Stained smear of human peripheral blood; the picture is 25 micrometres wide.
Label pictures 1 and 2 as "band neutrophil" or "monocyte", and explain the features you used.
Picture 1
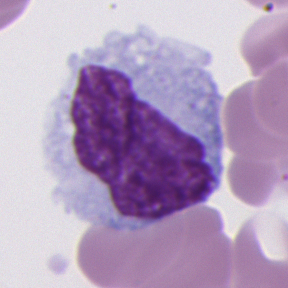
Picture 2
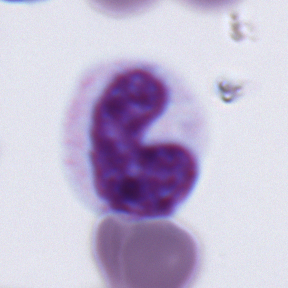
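The monocyte is in picture 1, and the band neutrophil is in picture 2. Start with the outlines: the monocyte's edge is irregular, frayed and ragged, with red cells pressing against it on the right and below, whereas the band neutrophil's is round and smooth. Now look at the nucleus in picture 2: it is bent into a C shape whose opening faces right, and it fills about 60% of the cell's area.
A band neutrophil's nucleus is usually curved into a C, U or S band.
The chromatin is deep purple in both cells, mottled with darker clumps in picture 1 and coarse and clumped in picture 2.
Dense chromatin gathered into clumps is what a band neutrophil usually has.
No nucleoli are visible in picture 2. Then compare the cytoplasm: picture 1 has plenty of it, pale blue and without distinct granules, while picture 2's is pale lilac-pink, with fine pink granules along the left edge of the cell.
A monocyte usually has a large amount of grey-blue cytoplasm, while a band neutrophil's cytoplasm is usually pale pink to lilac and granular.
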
